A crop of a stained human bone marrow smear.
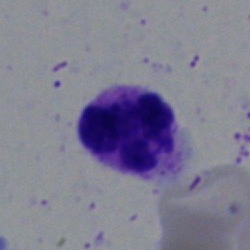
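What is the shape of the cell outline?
Roughly round.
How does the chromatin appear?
Dark purple and densely clumped.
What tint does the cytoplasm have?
A pinkish-purple tint, with no clear vacuoles seen in it.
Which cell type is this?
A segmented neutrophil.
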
